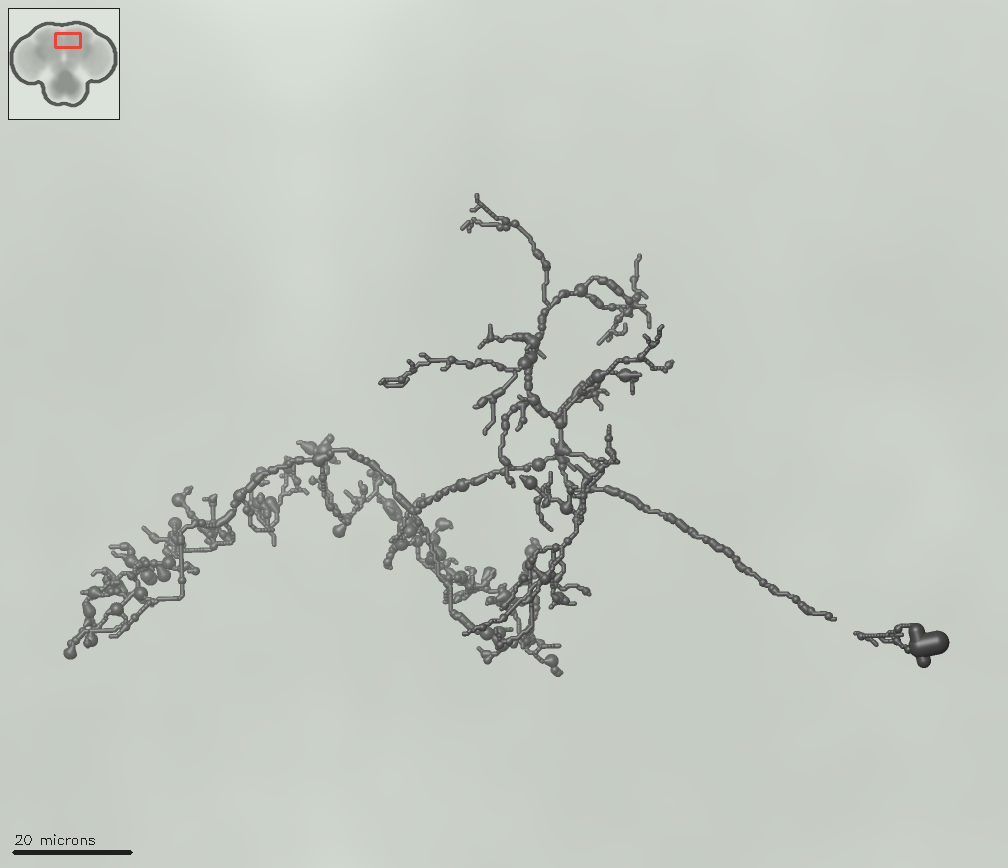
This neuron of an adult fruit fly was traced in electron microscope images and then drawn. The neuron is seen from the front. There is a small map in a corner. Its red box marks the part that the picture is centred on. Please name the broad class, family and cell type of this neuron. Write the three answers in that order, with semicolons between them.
central-brain intrinsic neuron; hemilineage AOTUv4_ventral; FB4Q_c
